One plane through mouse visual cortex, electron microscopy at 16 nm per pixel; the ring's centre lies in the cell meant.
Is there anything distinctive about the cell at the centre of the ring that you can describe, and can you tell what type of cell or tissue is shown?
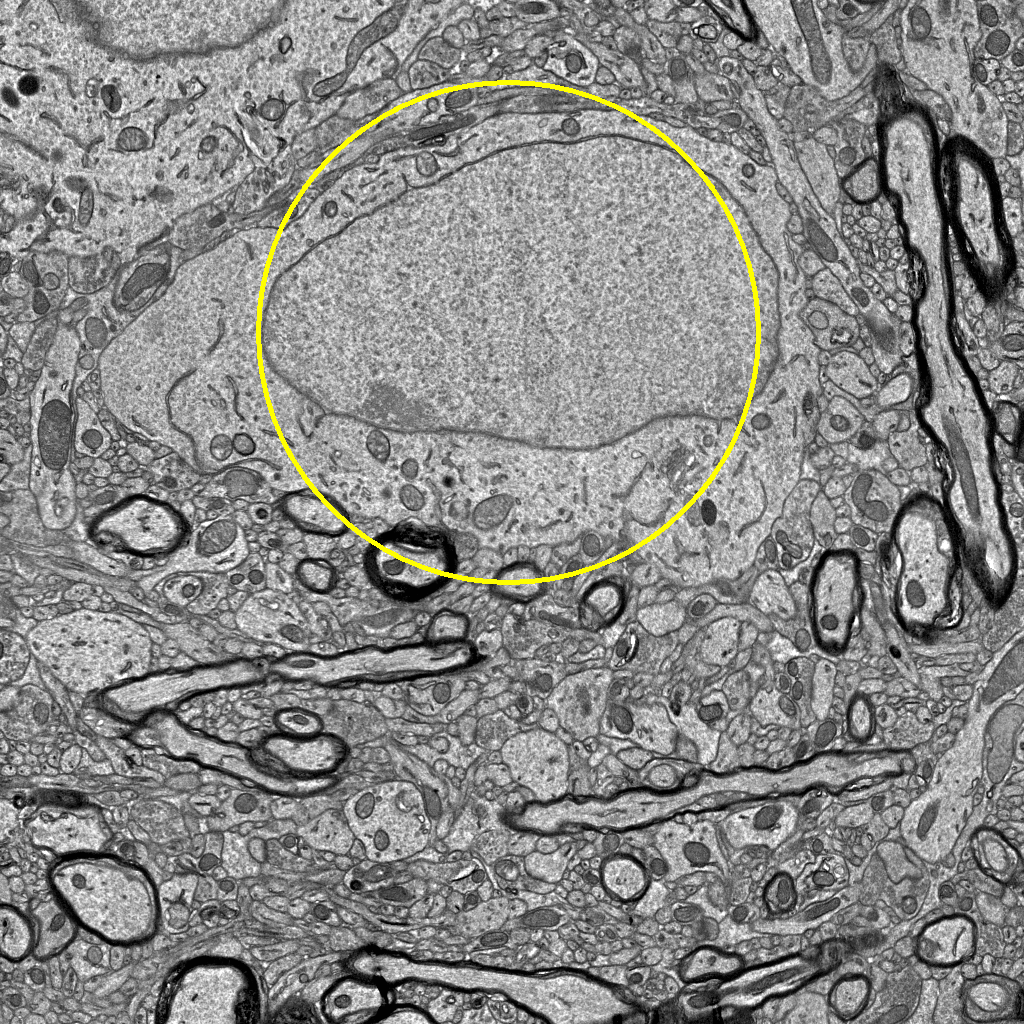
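One: a large oval nucleus, stretched side to side, fills most of the upper ring. Two: smooth envelope, no deep folds. Three: finely, evenly scattered chromatin, one small darker clump at the lower-left envelope. Four: several small oval mitochondria in the broad cytoplasm below. Verdict: excitatory neuron.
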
